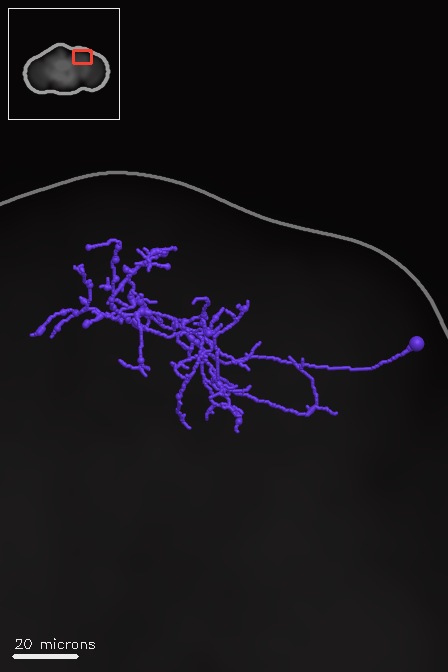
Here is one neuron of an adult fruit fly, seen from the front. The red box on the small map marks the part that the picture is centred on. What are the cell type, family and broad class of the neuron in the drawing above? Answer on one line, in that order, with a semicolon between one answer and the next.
LHPV4c1_a; hemilineage SLPp&v1_posterior; central-brain intrinsic neuron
